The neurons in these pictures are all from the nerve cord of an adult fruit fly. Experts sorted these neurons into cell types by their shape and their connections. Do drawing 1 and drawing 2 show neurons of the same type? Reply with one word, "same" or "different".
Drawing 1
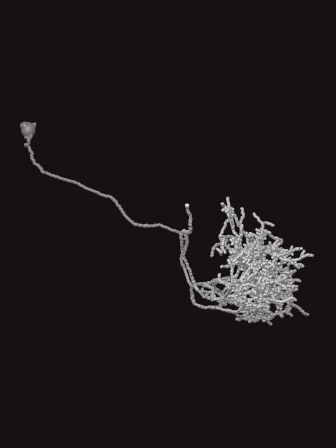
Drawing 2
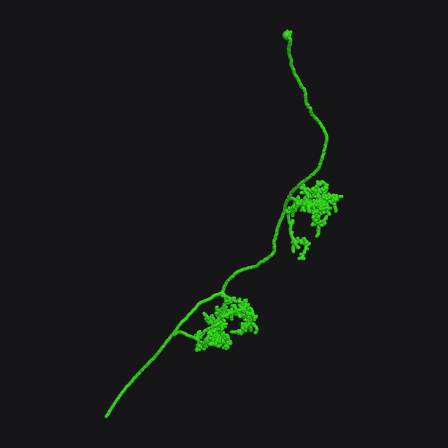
different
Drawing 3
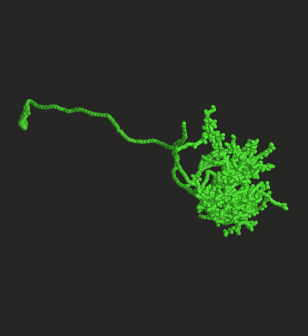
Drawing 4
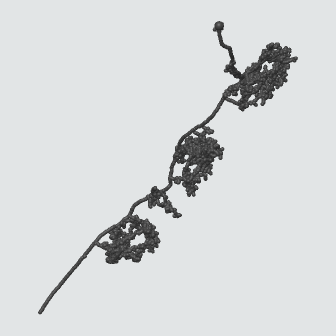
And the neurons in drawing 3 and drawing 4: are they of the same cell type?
same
